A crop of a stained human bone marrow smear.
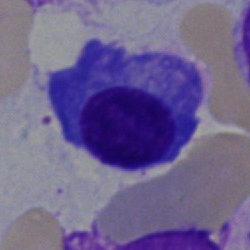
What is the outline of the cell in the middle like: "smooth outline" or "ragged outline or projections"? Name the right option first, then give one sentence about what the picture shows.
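Ragged outline or projections. The cell outline is irregular, with a ragged, uneven upper border.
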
